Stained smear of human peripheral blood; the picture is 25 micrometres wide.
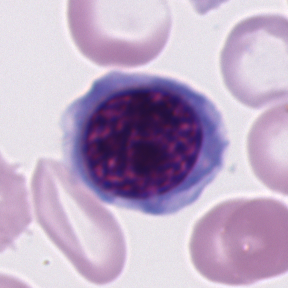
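Normoblast, central cell. The nucleus shows no indentation, fold or lobes, and no nucleoli are visible within it. Cytoplasm forms a rim all the way around the nucleus and contains no vacuoles.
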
